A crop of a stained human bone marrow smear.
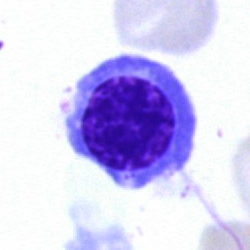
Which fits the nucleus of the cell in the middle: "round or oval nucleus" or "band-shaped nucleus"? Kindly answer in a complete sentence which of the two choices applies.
A single compact round or oval mass makes up the nucleus.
